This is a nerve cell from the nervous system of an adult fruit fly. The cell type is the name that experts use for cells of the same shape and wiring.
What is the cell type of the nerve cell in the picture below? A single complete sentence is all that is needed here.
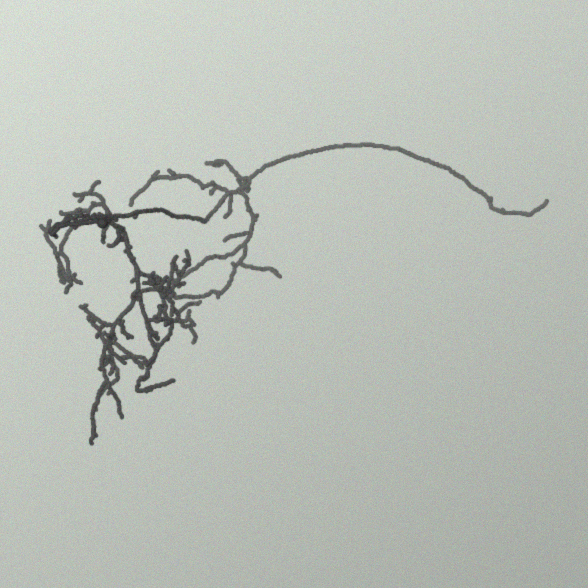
The type assigned to this nerve cell is aSP10A_b.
